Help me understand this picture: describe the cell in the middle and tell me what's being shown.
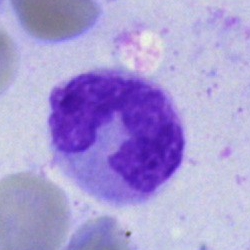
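Curved nucleus, opening toward lower left. Nucleoli not visible. Cytoplasm pale lilac-grey, filling the hollow of the curve. No coarse granules. Band neutrophil.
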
